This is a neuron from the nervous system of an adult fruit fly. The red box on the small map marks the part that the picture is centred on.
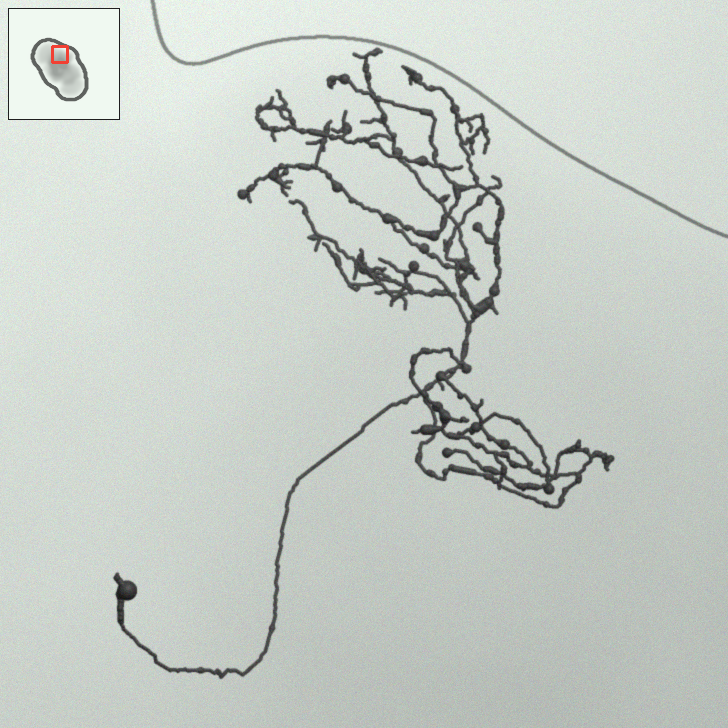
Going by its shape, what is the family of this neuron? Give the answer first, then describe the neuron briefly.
Its family is hemilineage AOTUv2. This is a central-brain intrinsic neuron. Its cell body lies at the lower left of the picture. The picture shows dozens of branch ends.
